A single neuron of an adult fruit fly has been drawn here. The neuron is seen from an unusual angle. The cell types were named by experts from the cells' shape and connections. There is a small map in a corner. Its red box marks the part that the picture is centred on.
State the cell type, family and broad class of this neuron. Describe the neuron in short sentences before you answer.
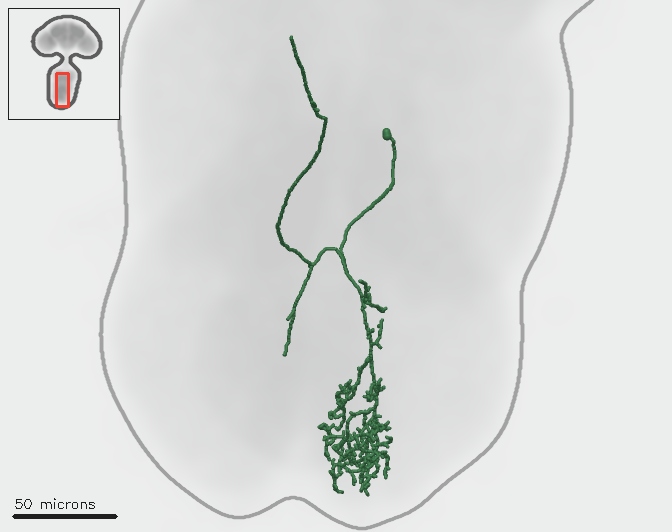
It lies in the nerve cord. The cell body is at the top of the picture. From top to bottom in the picture it spans about 250 microns. The cell type is IN23B074. The family is hemilineage 23B. This is a nerve-cord intrinsic neuron.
